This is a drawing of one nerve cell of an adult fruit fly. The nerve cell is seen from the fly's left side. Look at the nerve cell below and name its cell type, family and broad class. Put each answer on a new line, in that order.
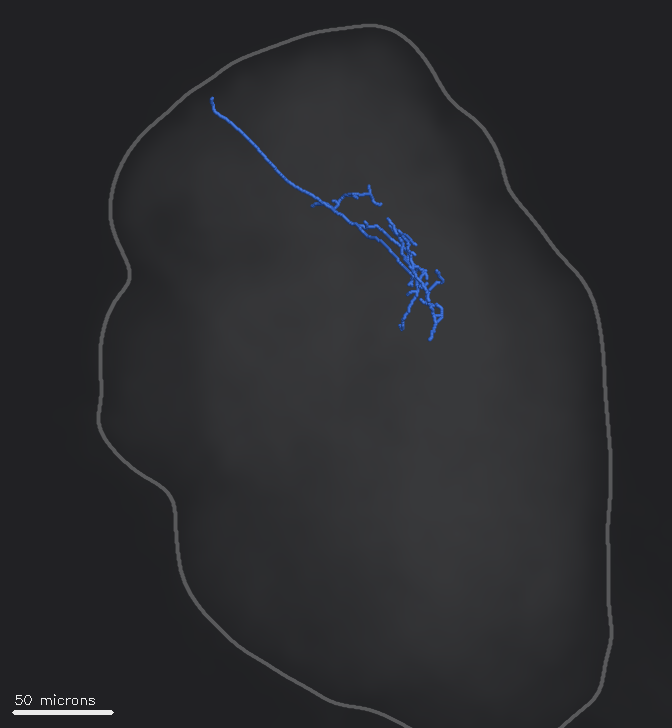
IB002
hemilineage SMPad2
central-brain intrinsic neuron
